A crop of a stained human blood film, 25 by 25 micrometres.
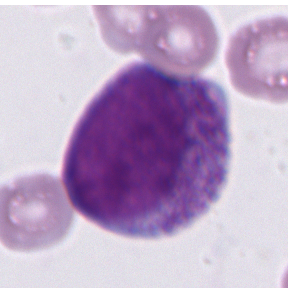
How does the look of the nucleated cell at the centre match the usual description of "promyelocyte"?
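Promyelocyte: nucleus position and granules agree.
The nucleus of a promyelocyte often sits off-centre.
Here it does, filling the left part of the cell.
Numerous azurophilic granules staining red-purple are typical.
Cytoplasm here is filled with many purple granules; fits. Cytoplasm lies as a crescent on the right side. Outline smooth, rounded-oval.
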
